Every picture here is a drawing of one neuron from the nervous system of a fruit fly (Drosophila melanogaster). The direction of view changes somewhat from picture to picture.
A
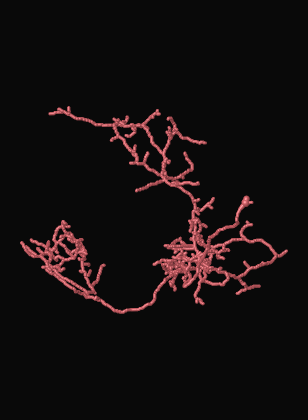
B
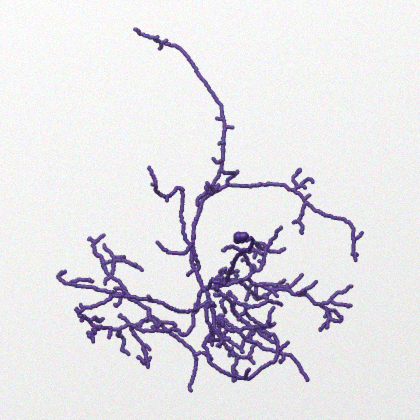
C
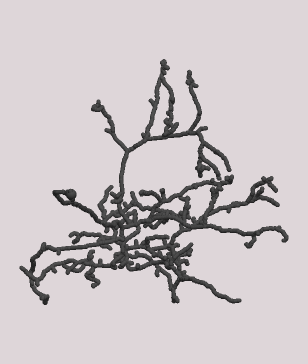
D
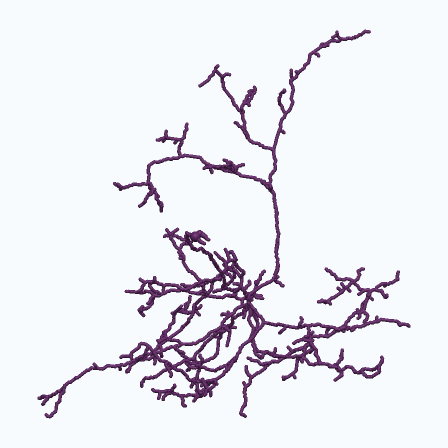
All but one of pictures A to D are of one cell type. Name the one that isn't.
Picture A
